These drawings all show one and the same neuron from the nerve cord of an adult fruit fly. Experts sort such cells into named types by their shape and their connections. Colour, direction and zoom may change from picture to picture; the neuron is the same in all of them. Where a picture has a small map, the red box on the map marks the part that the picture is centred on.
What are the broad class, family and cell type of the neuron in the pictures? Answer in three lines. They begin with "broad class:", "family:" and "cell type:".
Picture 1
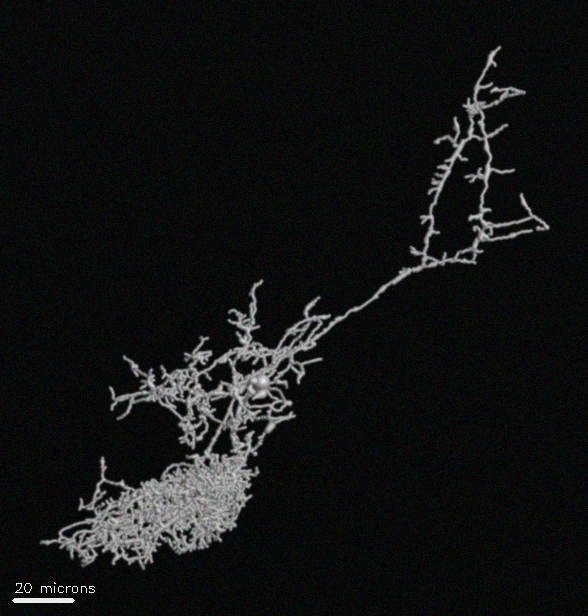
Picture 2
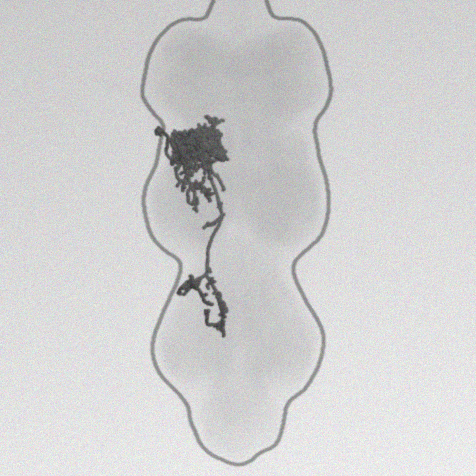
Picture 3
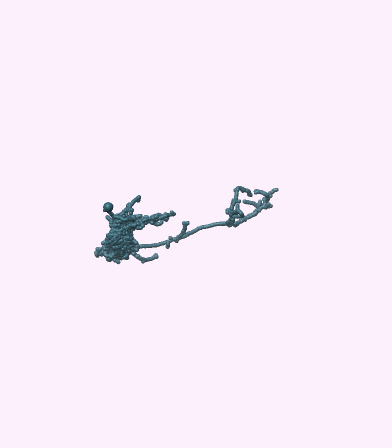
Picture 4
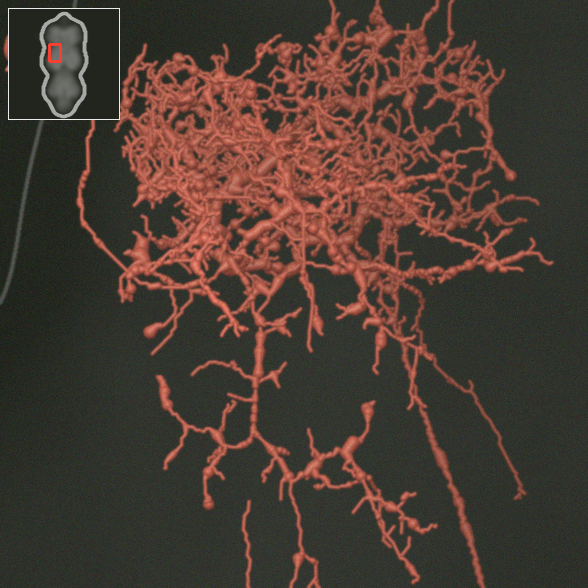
broad class: nerve-cord intrinsic neuron
family: hemilineage 17A
cell type: IN17A023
